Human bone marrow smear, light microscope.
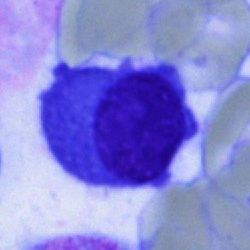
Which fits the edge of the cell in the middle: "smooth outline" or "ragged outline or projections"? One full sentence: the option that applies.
The outline of the cell is rough, not smooth.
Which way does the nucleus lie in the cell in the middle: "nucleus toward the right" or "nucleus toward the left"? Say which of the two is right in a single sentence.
The nucleus is shifted toward the right of this cell.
